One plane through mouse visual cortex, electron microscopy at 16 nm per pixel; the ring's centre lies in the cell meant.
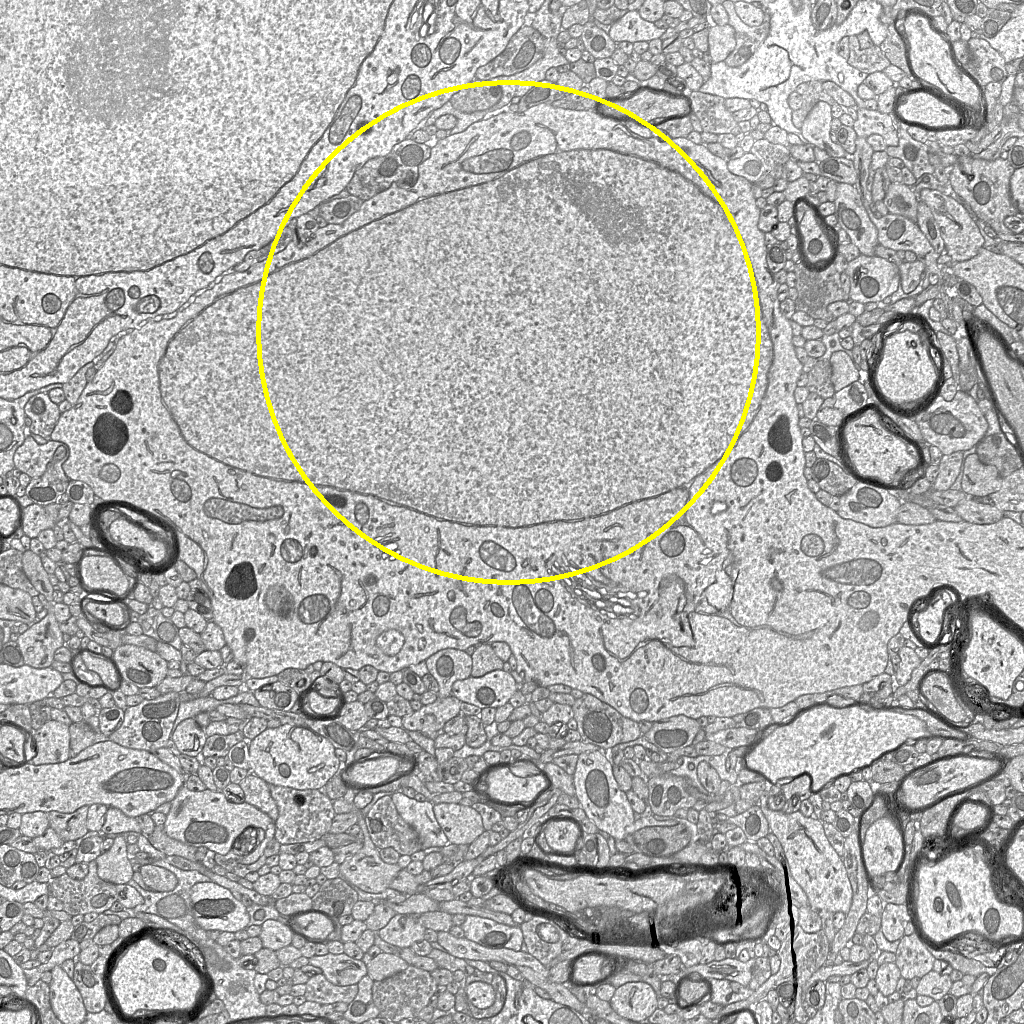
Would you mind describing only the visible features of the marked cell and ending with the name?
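Nuclear outline complete: an oval tapering to a narrow end on the left. Envelope smooth, unfolded. Chromatin pale, evenly fine, no dense clumps along the envelope. Upper right of nucleus: a darker, ill-defined patch. Excitatory neuron.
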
